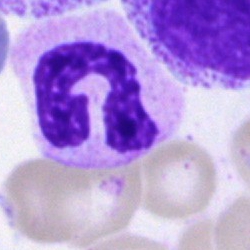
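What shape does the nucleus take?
A curved band, bent into a horseshoe opening downward.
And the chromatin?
Dark purple and coarsely clumped.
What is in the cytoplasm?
Abundant, pale pinkish-lilac, with fine, faint pinkish granules.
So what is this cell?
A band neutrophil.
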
